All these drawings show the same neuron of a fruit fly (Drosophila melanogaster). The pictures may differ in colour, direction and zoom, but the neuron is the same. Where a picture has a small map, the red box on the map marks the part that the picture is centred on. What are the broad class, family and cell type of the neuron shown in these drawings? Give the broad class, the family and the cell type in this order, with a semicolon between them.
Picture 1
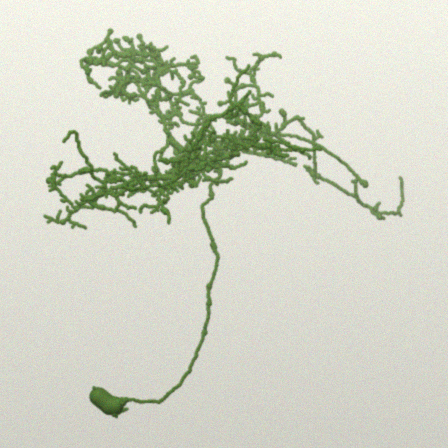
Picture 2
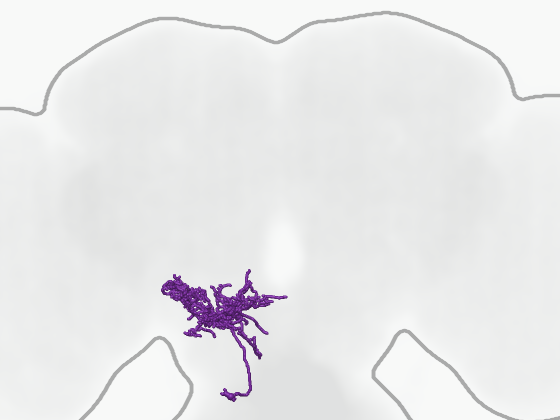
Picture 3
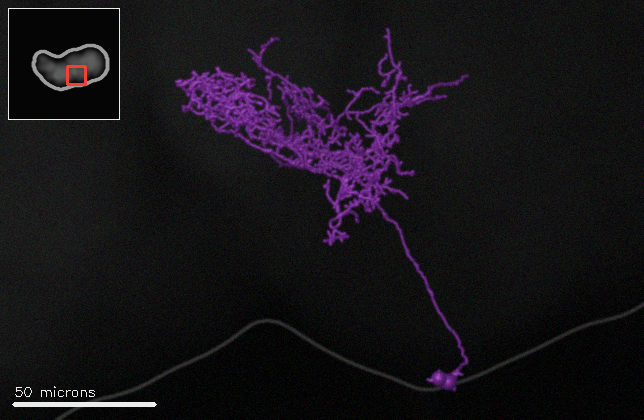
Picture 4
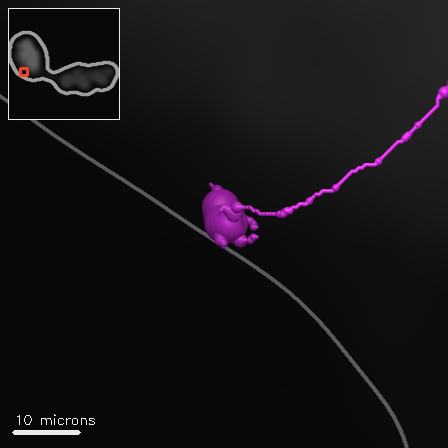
central-brain intrinsic neuron; hemilineage MX3; CB0598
